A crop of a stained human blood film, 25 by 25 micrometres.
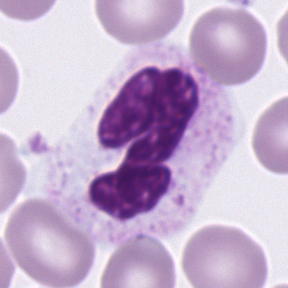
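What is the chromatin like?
It is dark purple and coarsely clumped, and no nucleoli are visible in the nucleus.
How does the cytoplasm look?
It is plentiful and pale pinkish-lilac, with fine pinkish-violet granules scattered through it.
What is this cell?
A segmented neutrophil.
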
